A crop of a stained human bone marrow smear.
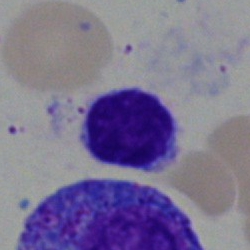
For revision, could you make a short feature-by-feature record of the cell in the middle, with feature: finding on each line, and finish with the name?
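Nucleus: fills nearly whole cell; very thin cytoplasmic rim.
Chromatin: dark purple, densely clumped.
Nucleoli: not seen.
Granules: none visible in cytoplasm.
Cell: lymphocyte.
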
